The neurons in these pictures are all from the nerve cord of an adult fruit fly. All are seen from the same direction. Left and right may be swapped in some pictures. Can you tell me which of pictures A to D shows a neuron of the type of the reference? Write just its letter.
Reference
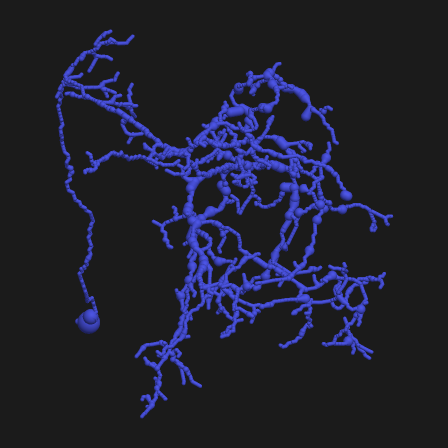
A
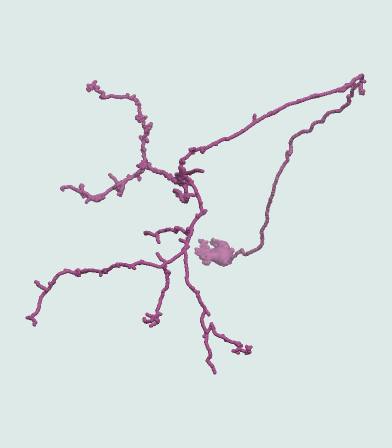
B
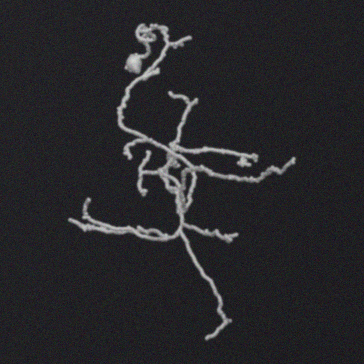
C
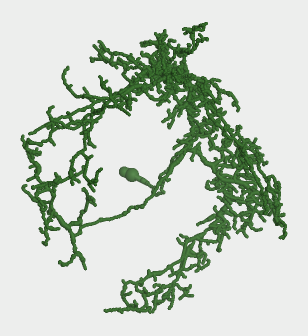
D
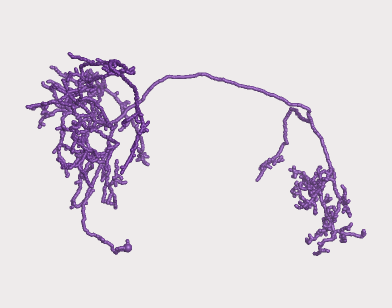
A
